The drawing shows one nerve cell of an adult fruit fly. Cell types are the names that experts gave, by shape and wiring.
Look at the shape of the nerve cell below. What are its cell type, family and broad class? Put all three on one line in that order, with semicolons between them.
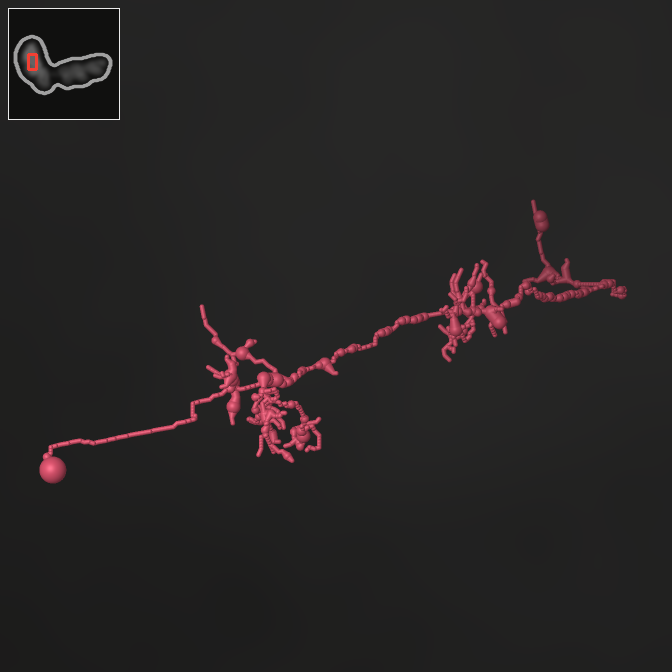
Tm6; Tm; optic-lobe intrinsic neuron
